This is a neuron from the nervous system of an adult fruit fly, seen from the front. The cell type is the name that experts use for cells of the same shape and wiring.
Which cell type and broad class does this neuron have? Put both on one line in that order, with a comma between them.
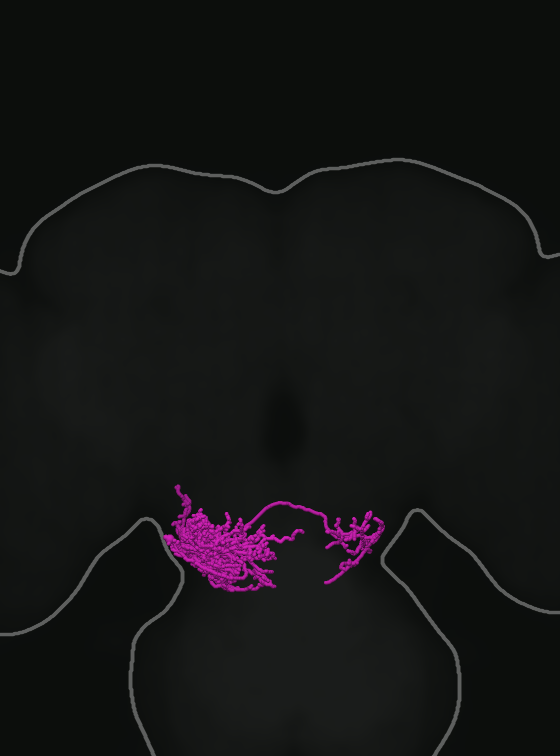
GNG108, central-brain intrinsic neuron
